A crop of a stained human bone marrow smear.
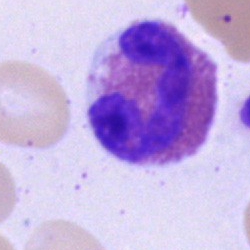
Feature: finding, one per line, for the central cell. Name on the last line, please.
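Nucleus: horseshoe-shaped, with two thick ends
Thick nuclear parts: at the top and lower left
Chromatin: dark purple, densely clumped
Cytoplasm: pale, clear area at upper left
Name: eosinophil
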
